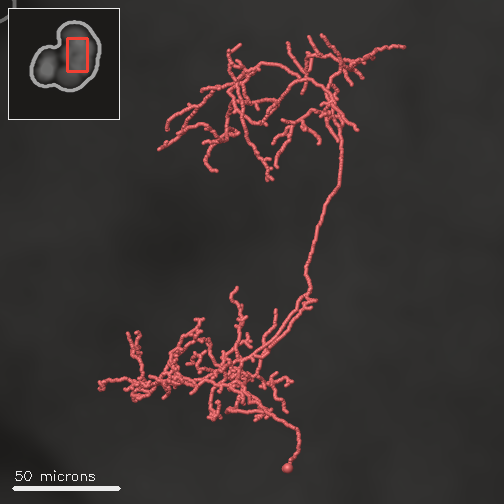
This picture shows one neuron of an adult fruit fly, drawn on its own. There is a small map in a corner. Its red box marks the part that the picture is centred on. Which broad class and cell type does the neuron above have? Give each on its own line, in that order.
central-brain intrinsic neuron
LAL117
